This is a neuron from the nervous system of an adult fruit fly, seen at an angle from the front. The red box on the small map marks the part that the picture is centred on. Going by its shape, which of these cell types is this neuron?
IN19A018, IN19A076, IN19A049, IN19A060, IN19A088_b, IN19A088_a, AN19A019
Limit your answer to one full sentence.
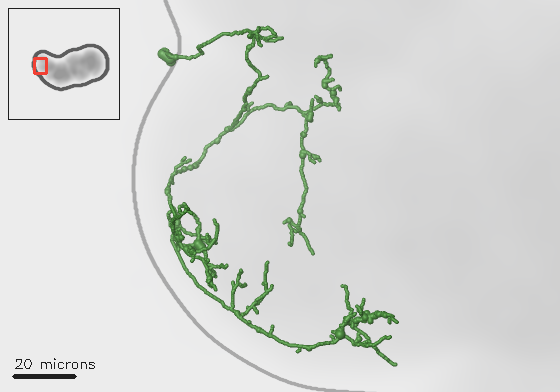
By type, the neuron is IN19A060.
